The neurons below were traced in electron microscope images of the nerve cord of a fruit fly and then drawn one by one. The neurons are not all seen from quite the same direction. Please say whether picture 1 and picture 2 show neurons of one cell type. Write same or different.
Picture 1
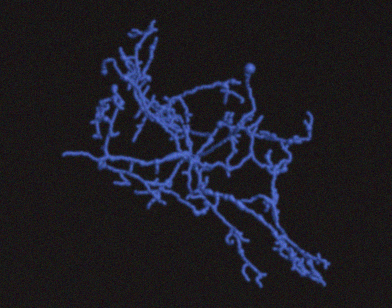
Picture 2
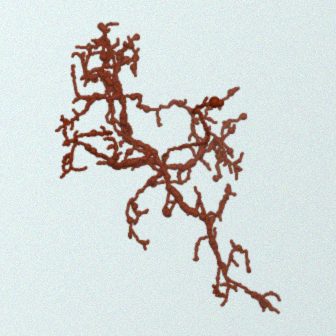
same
